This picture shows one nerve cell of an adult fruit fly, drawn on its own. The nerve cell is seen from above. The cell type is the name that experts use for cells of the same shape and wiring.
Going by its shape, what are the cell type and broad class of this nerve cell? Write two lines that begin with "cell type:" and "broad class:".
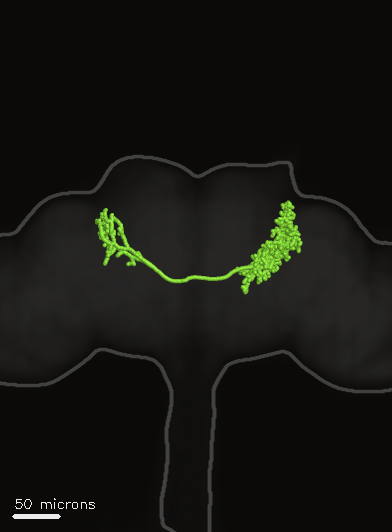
cell type: SAD107
broad class: central-brain intrinsic neuron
